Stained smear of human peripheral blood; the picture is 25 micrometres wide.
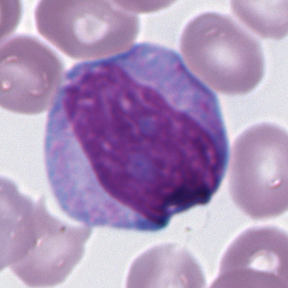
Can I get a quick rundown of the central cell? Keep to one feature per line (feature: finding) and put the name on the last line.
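Cell size: about 17 micrometres across
Nucleus: about 16 by 11 micrometres, elongated, oblique from upper left to lower right
Nuclear area: about 60% of the cell
Nuclear surface: folds and creases
Chromatin: fairly fine, paler streaks, no coarse dark blocks
Cytoplasm: widest band on the left side
Name: atypical promyelocyte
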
